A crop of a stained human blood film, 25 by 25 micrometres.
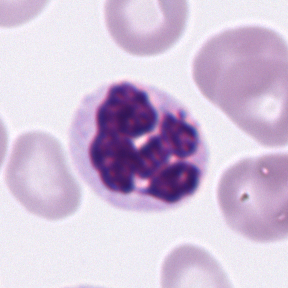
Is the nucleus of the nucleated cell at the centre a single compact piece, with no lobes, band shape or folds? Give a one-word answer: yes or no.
No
